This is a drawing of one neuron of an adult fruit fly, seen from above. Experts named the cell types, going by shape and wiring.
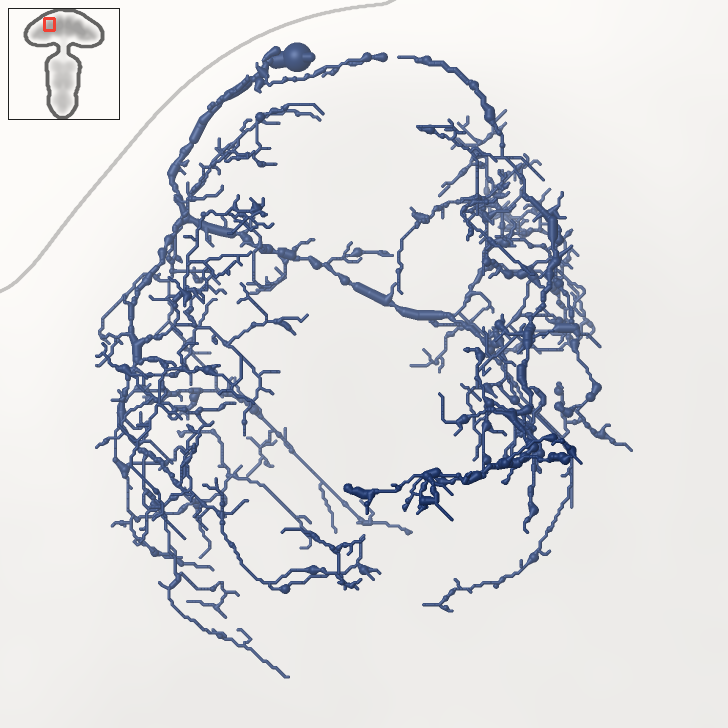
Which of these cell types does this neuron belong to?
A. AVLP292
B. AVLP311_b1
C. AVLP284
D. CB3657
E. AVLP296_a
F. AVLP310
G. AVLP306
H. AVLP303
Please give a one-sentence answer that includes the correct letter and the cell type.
With respect to cell type, the neuron is AVLP296_a, option E.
